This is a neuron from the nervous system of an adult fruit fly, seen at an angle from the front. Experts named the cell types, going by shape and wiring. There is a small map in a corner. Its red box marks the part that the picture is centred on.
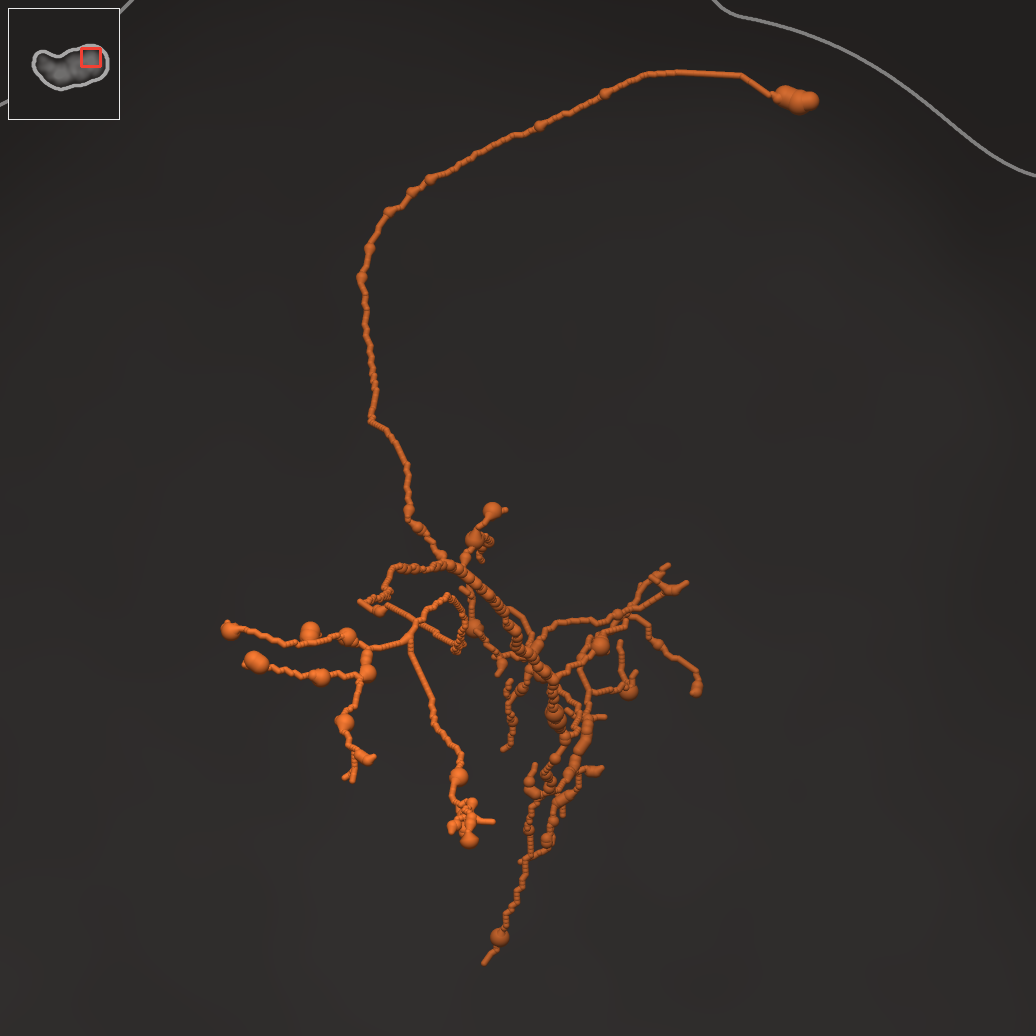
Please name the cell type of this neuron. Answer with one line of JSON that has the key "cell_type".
{"cell_type": "LHPD2c6"}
